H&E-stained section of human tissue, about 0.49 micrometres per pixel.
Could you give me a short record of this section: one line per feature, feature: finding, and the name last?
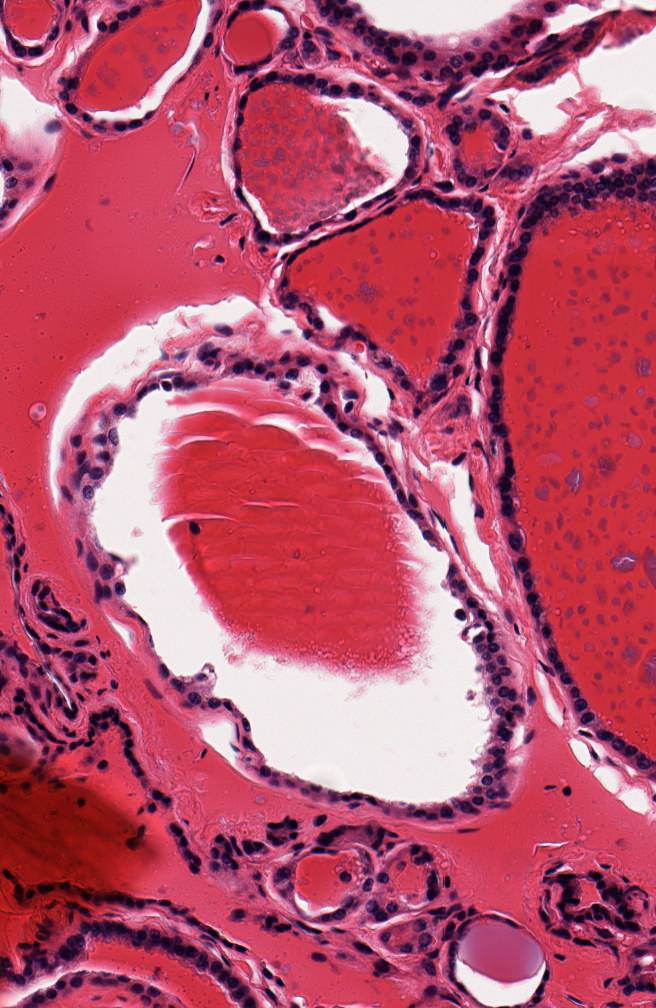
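Architecture: rounded closed follicles of widely varying size, largest at right edge and centre
Lining: single layer of flattened to low cuboidal cells, dark round nuclei
Lumina: filled with homogeneous eosinophilic colloid
Lower edge: several small follicles closely clustered
Tissue: thyroid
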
